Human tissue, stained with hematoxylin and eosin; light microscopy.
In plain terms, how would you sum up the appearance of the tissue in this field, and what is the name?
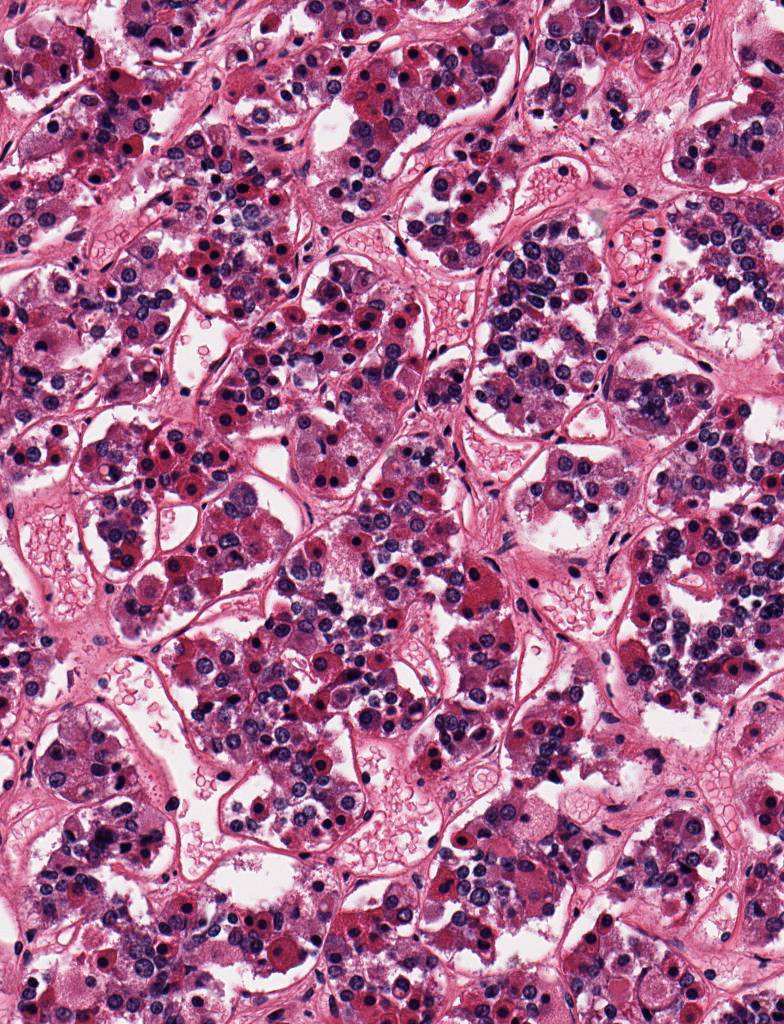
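You'll see the cells grouped into rounded nests across the whole field, separated by thin pink septa. Most nests hold scattered cells with bright red cytoplasm; many of the others have purple-grey granular cytoplasm. The nest nuclei are round and darkly stained. It's pituitary.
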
